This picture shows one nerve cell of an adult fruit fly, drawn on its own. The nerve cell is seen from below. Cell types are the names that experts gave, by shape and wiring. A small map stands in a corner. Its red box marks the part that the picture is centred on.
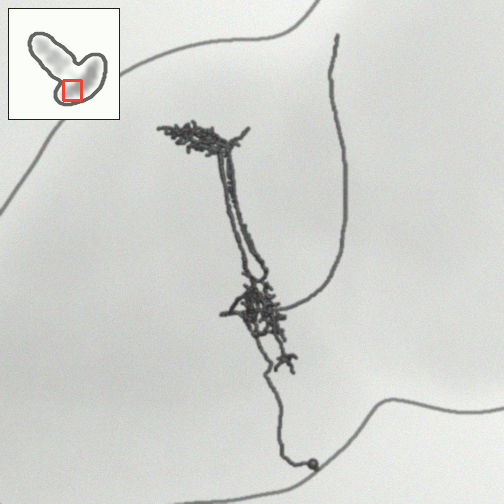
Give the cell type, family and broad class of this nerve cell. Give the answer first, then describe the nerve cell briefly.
The cell type is TmY14. The family is TmY. Its broad class is visual projection neuron. It is in the brain and does not reach the nerve cord. The cell body is at the bottom of the picture.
